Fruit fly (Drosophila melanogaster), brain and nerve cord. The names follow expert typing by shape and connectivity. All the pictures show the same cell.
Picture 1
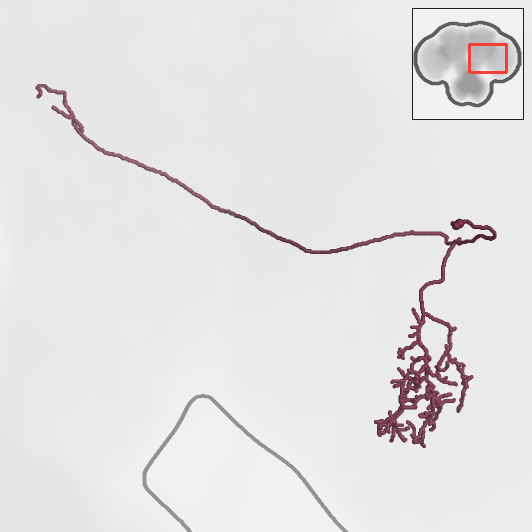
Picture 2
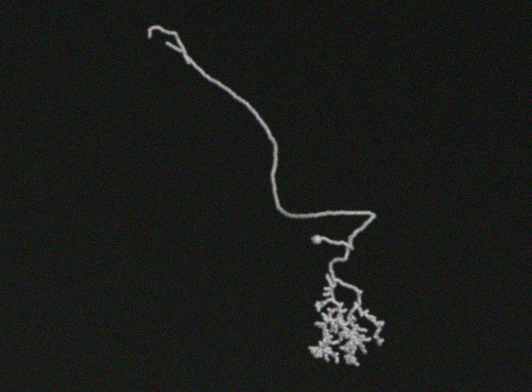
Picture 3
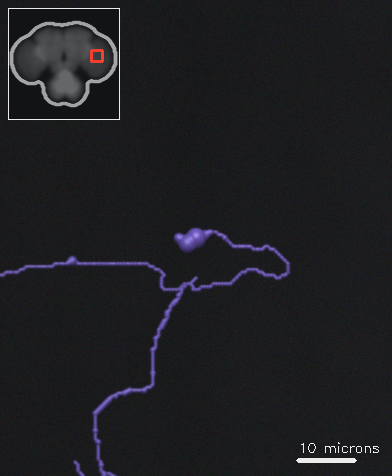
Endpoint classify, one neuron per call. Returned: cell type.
MeVP6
